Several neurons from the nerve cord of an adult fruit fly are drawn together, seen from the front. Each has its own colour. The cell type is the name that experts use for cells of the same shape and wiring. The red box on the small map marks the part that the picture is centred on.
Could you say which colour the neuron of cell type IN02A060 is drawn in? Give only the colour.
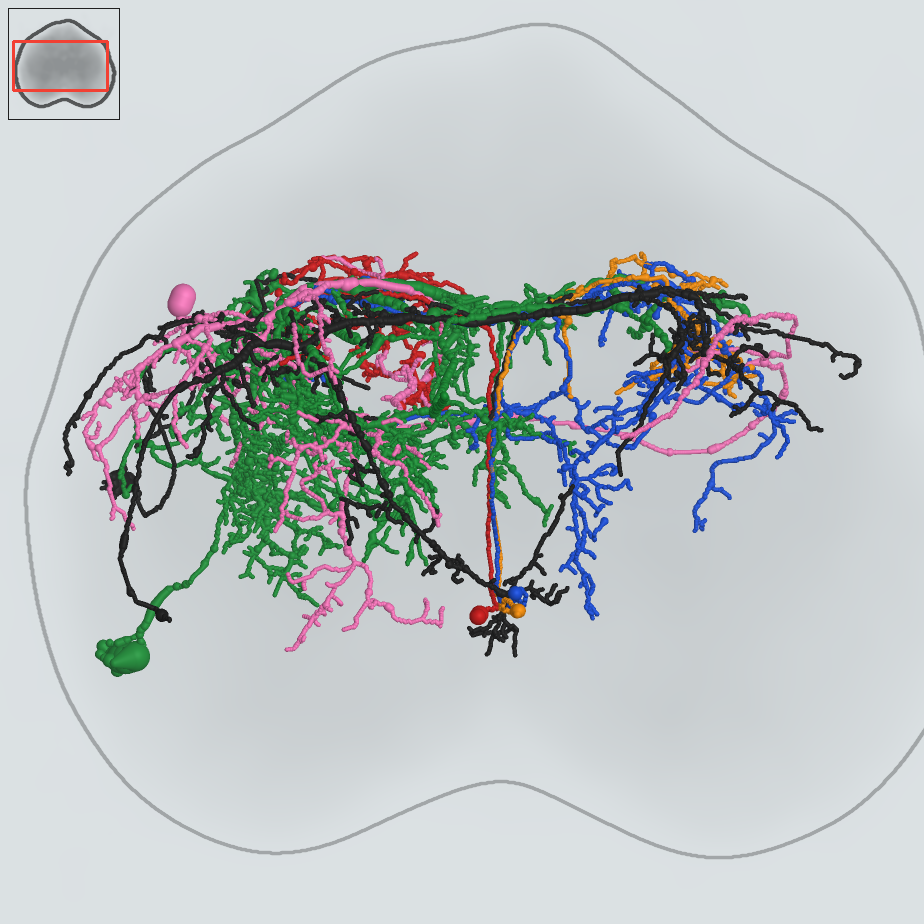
orange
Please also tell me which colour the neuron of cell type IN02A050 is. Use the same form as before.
red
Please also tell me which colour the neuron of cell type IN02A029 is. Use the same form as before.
blue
